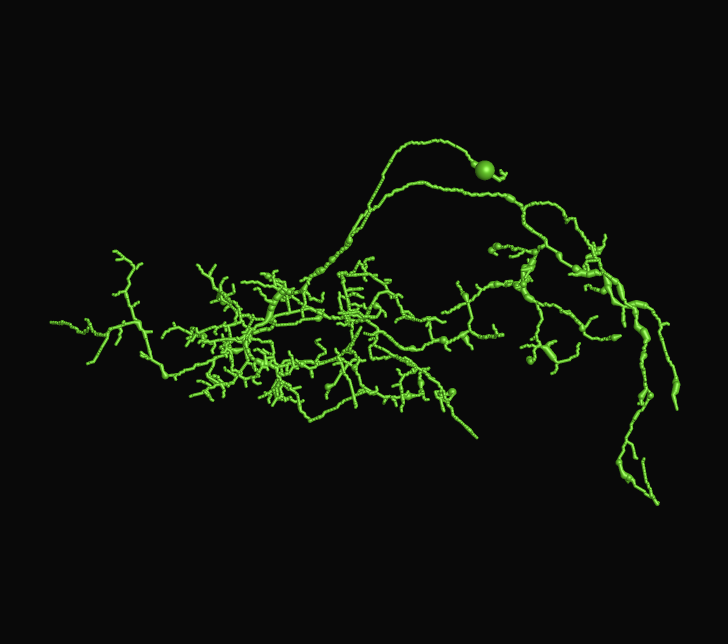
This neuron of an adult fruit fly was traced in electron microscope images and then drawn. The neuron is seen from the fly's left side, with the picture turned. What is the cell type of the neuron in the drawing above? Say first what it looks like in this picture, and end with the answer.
More than a hundred branch ends can be seen. In this view it is wider than it is tall. This is a central-brain intrinsic neuron. Its cell type is AVLP380.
